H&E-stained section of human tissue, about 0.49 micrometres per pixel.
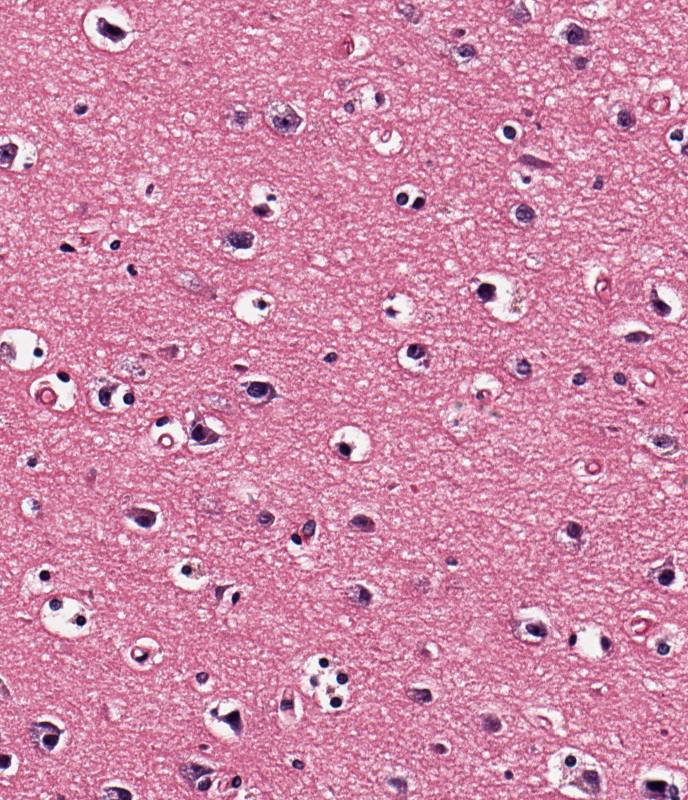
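Cerebral cortex: cells lie singly and in small groups, fairly evenly spread through a pale pink, finely granular, fibrillary matrix with many tiny clear vacuoles. Larger cells have angular, triangular, dark bodies shrunken in clear spaces. Small round dark nuclei are common, two or more sometimes sharing a clear space, as about four do just below centre.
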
